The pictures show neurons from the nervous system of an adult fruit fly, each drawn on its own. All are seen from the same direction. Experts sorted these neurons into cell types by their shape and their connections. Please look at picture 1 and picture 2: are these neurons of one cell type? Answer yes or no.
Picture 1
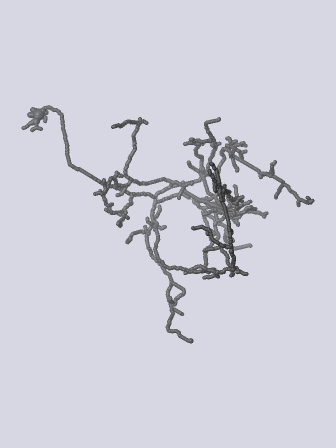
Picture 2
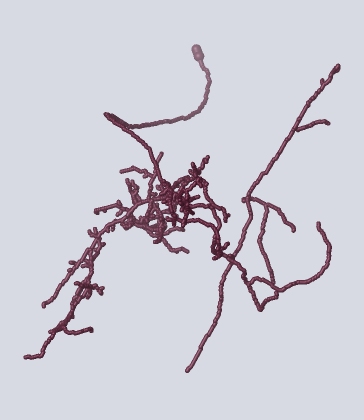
no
